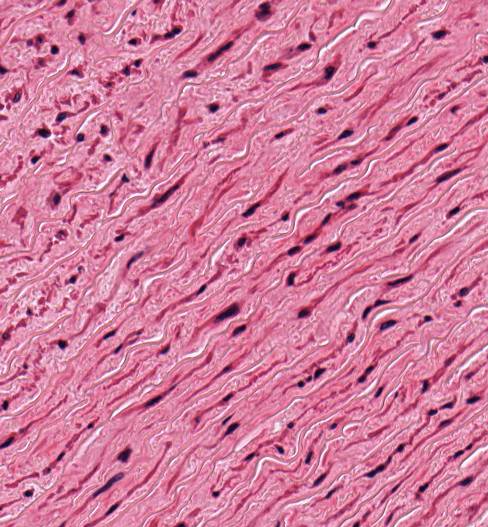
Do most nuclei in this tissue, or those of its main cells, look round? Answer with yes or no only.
No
